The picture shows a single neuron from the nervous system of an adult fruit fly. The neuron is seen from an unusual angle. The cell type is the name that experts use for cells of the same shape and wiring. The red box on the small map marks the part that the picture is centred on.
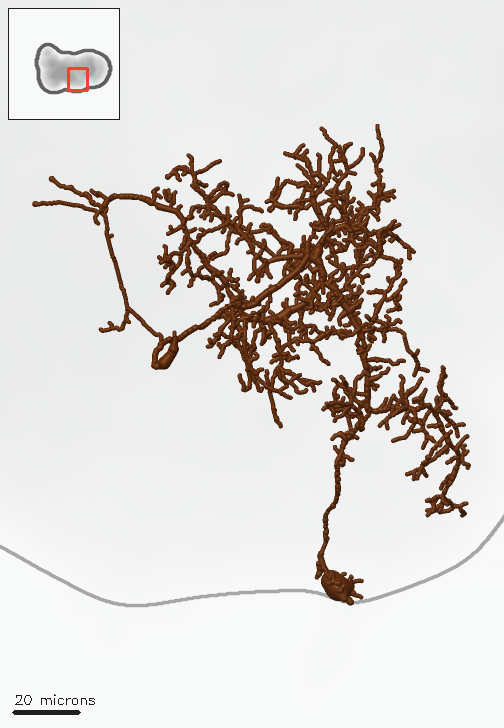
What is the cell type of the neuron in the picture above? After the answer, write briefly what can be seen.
It is of cell type GNG314. It is a motor neuron of the brain. By the scale bar it is about 150 microns tall in this view. The picture shows more than a hundred branch ends.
